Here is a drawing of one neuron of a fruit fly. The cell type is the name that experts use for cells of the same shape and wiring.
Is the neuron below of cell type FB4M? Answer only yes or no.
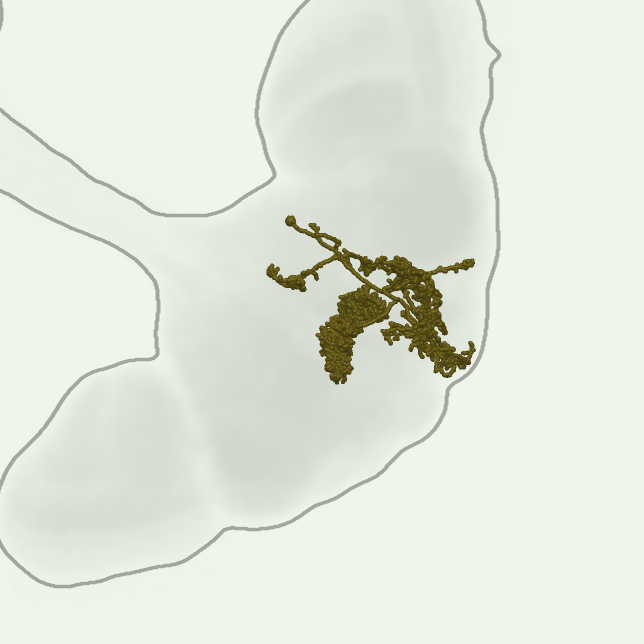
yes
